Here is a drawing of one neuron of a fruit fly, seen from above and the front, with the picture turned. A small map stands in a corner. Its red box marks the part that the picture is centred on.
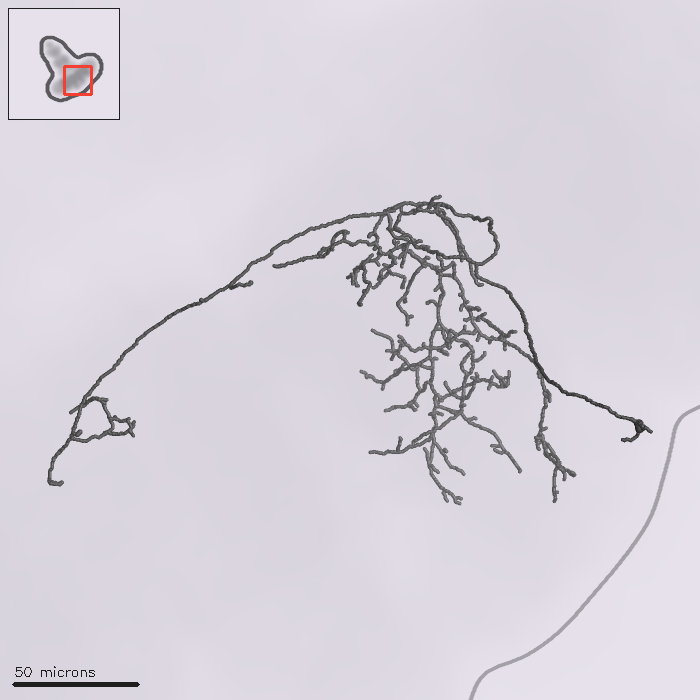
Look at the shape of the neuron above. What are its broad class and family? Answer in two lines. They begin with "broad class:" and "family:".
broad class: central-brain intrinsic neuron
family: hemilineage WEDa2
